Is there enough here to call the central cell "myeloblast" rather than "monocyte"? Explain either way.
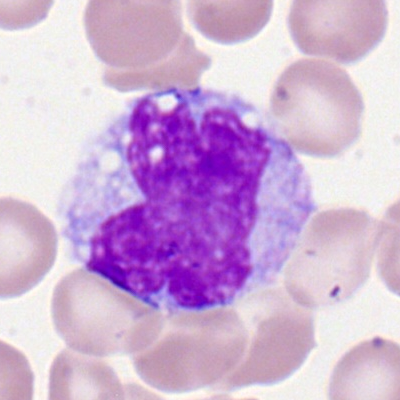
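Monocyte, not myeloblast. The nucleus is large and folded, with a deep cleft entering from the top, and its chromatin is loose and lacy, showing paler patches rather than dense dark clumps. A moderate rim of pale grey-blue cytoplasm surrounds it. Several small clear vacuoles are present, some over the upper part of the nucleus.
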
